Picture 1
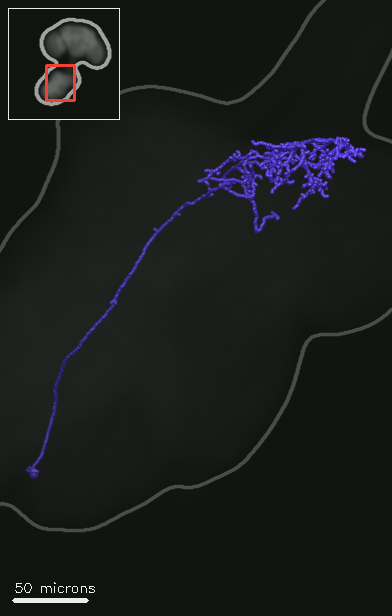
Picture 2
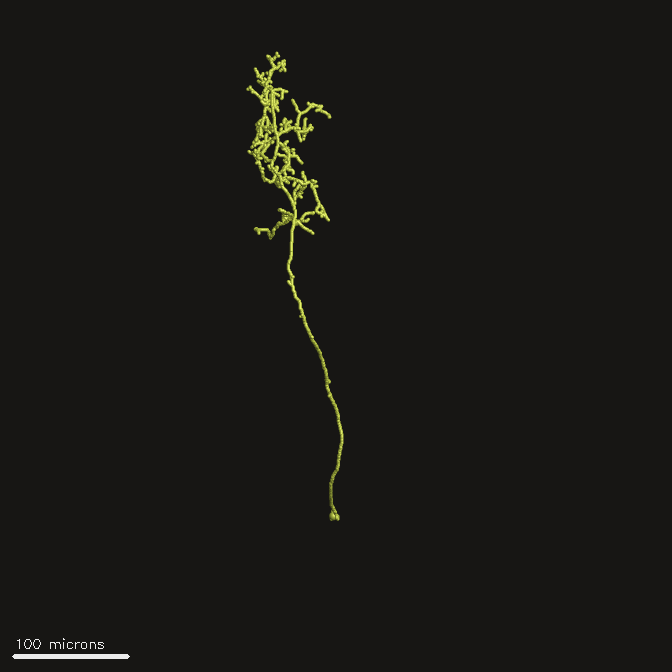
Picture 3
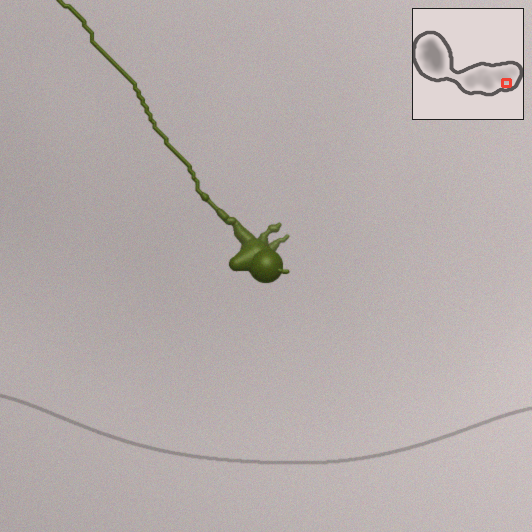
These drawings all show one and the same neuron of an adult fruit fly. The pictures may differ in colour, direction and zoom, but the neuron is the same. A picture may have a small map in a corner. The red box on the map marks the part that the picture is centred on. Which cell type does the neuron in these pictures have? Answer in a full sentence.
The cell type is IN06B040.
